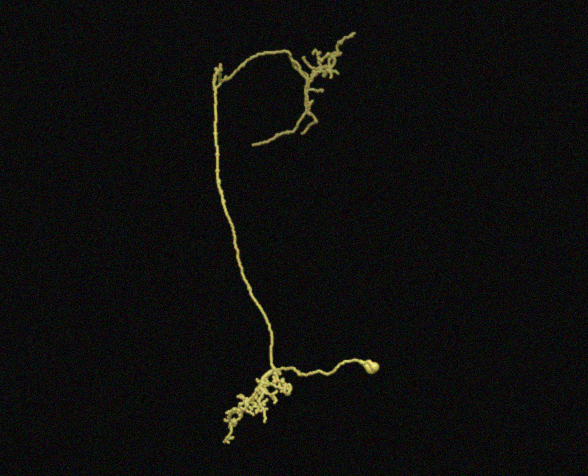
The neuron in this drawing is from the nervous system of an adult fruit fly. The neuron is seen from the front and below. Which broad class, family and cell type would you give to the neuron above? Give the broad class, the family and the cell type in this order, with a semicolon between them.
central-brain intrinsic neuron; hemilineage FLAa2; PRW032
